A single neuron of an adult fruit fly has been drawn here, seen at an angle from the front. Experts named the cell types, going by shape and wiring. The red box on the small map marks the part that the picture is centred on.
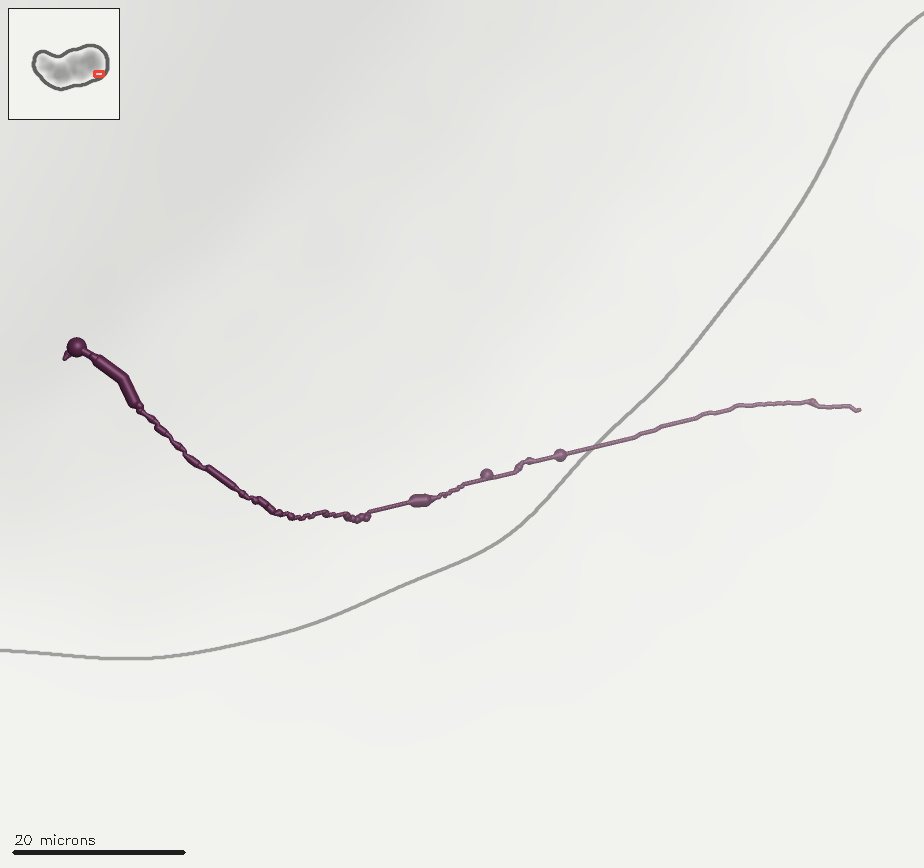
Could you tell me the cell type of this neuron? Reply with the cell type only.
R7y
